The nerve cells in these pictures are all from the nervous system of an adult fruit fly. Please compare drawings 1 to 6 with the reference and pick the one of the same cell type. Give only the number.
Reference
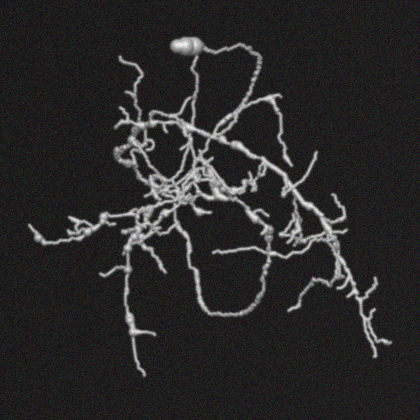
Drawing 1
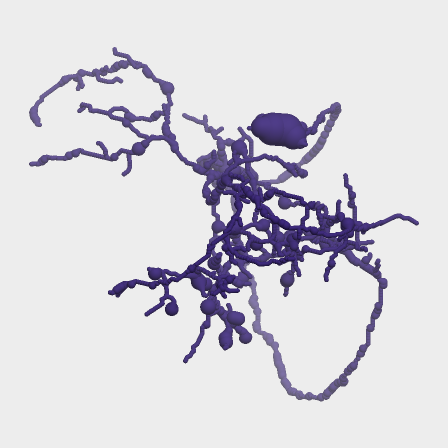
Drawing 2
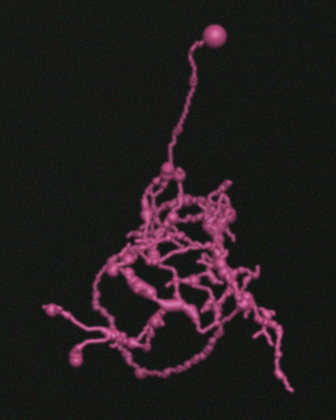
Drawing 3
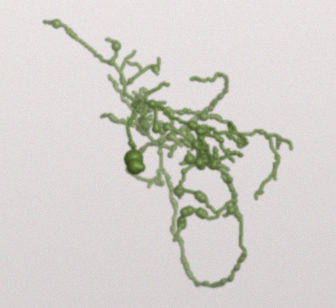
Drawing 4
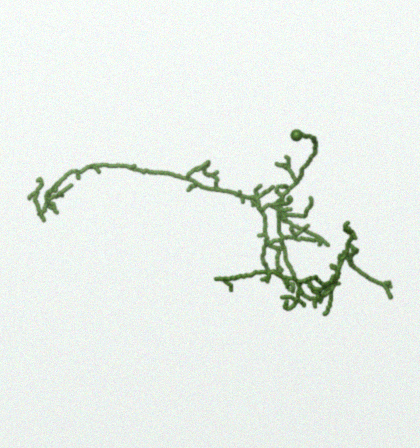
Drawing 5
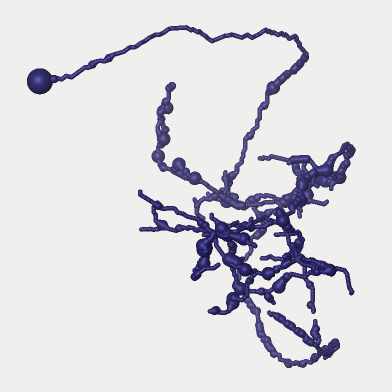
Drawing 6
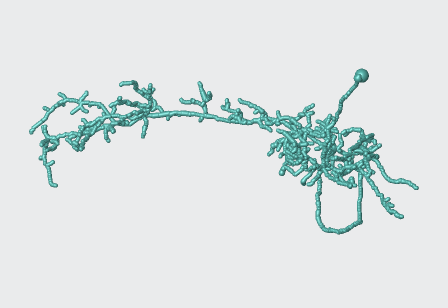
1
